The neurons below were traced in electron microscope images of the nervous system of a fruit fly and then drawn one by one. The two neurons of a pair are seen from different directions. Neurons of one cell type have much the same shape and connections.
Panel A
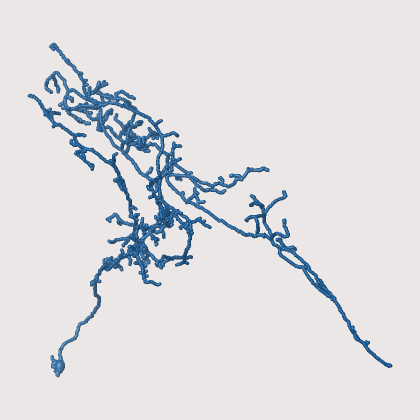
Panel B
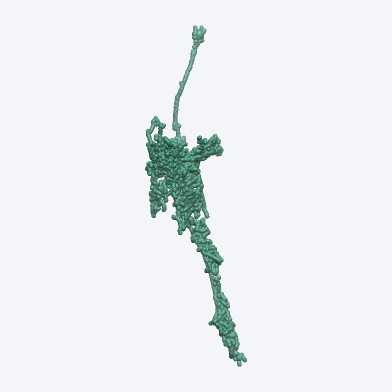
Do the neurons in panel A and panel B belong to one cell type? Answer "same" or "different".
same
